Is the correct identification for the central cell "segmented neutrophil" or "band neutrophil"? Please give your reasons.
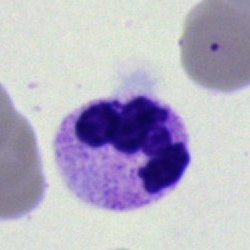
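That's a segmented neutrophil. The nucleus is divided into several separate lobes joined in a chain, curving along the upper and right side of the cell and leaving the lower left free.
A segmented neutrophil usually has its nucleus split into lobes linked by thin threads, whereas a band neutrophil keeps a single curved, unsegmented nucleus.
The cytoplasm is plentiful and pale pinkish-lilac, with fine small lilac granules scattered evenly through it.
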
